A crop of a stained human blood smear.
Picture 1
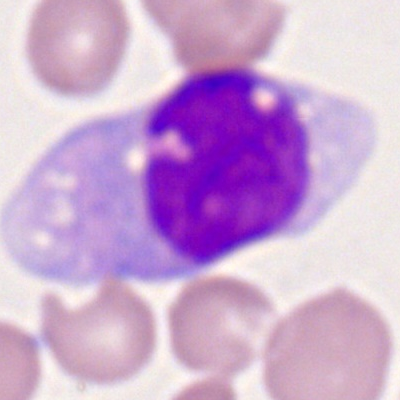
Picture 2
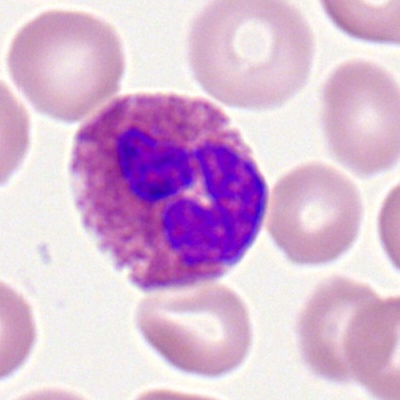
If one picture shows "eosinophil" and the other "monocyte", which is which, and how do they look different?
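Picture 1 shows a monocyte, and picture 2 shows an eosinophil. The monocyte is drawn out from left to right, whereas the eosinophil has a roughly round outline with a slightly uneven edge.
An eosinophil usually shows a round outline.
In the monocyte, most of the pale blue cytoplasm lies to the left of the nucleus, and a few small clear spots sit in that left part; the eosinophil shows no vacuoles in its cytoplasm.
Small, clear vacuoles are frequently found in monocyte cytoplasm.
Both cells have dark purple chromatin, dense in the monocyte and coarsely clumped in the eosinophil.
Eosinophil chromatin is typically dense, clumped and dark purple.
The monocyte's cytoplasm shows no obvious granules, and no nucleoli are visible in the eosinophil's nucleus. Only red cells surround the eosinophil, with no other nucleated cell in its picture.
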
